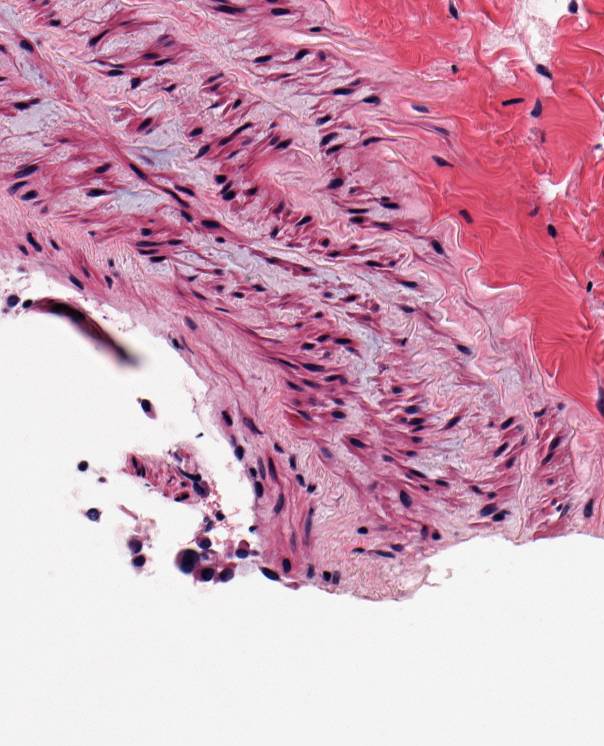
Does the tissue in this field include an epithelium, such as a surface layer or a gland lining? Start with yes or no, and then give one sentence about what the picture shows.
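No. No epithelium is present anywhere in the field.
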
